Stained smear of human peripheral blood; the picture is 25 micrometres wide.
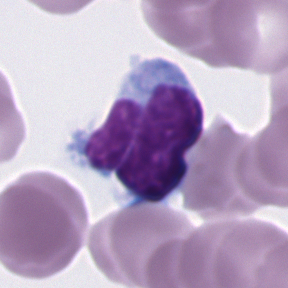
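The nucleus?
Split by a deep cleft into two lobes, left smaller than right.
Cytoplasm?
Scant and pale blue, with fine ragged wisps projecting from the cell's left edge.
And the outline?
Irregular rather than round.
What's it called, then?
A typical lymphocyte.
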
